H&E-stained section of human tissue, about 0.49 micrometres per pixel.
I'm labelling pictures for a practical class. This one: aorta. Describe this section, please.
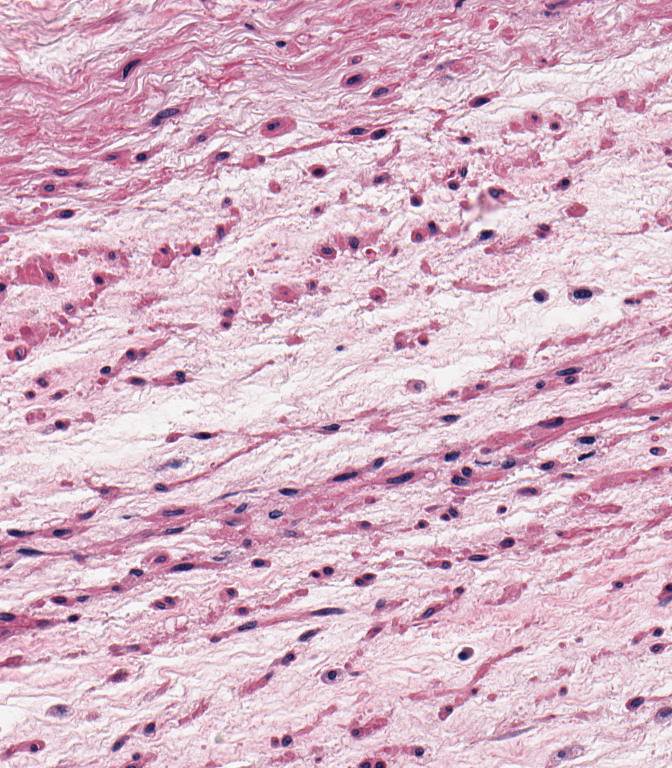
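At the top edge, look: the fibres are denser, deeper pink and wavy. Between cells lies pale, loose, wispy stroma with many clear gaps. In the lower half, many cells are spindle-shaped, with elongated dark nuclei aligned along the streams. Cells lie singly, not in sheets.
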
